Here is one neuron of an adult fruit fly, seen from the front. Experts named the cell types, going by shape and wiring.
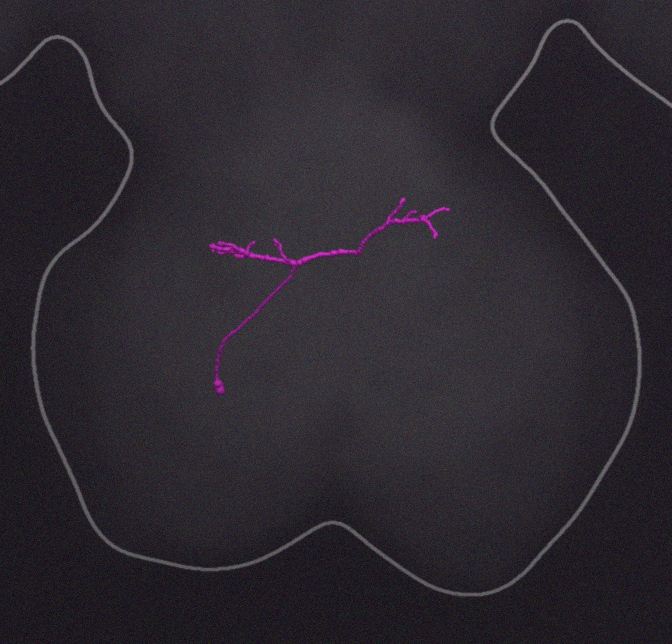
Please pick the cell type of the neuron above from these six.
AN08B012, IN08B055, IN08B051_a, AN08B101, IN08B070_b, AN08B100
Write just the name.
IN08B070_b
